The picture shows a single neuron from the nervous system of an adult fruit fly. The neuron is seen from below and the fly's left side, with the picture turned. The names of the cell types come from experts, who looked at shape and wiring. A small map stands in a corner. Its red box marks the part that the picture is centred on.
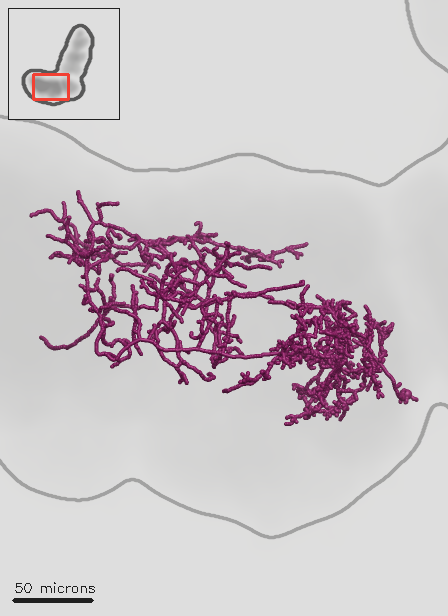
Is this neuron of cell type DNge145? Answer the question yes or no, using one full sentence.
No, this neuron does not count as cell type DNge145 but as another.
